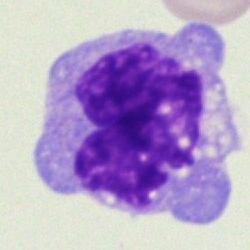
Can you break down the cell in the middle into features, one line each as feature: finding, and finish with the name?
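Outline: irregular, with several rounded cytoplasmic bulges around the edge
Cytoplasm: moderate in amount, pale lilac-blue
Vacuoles: small, clear, scattered, mostly on the right side
Granules: no coarse coloured granules seen
Name: monocyte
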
